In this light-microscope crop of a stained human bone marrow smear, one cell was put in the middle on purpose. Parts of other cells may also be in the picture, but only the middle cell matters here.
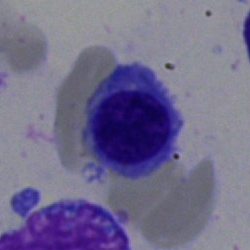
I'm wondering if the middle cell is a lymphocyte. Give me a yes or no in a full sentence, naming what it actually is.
No, the middle cell is actually an erythroblast rather than a lymphocyte.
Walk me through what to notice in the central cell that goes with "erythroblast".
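The cell is an erythroblast, and its features can be gone through one by one. First, the outline: roughly round, with an edge that is slightly bumpy and irregular. Second, the cytoplasm, which stains deep blue. Third, granules: none are visible in the cytoplasm. Last, a red cell lies against the left side of the cell.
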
